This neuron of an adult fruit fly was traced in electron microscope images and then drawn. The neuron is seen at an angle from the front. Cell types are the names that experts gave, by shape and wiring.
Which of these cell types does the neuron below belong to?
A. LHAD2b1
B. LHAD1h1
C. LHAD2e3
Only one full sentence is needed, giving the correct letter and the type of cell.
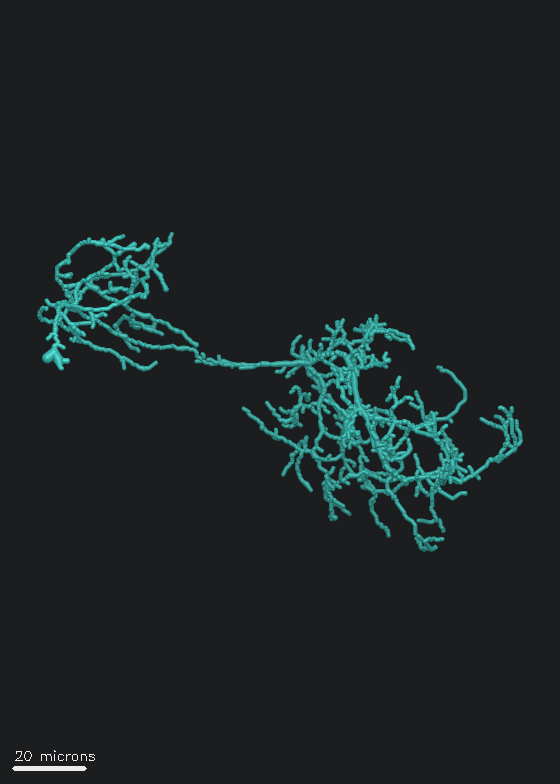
The neuron is of type LHAD2e3, and that type is option C.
